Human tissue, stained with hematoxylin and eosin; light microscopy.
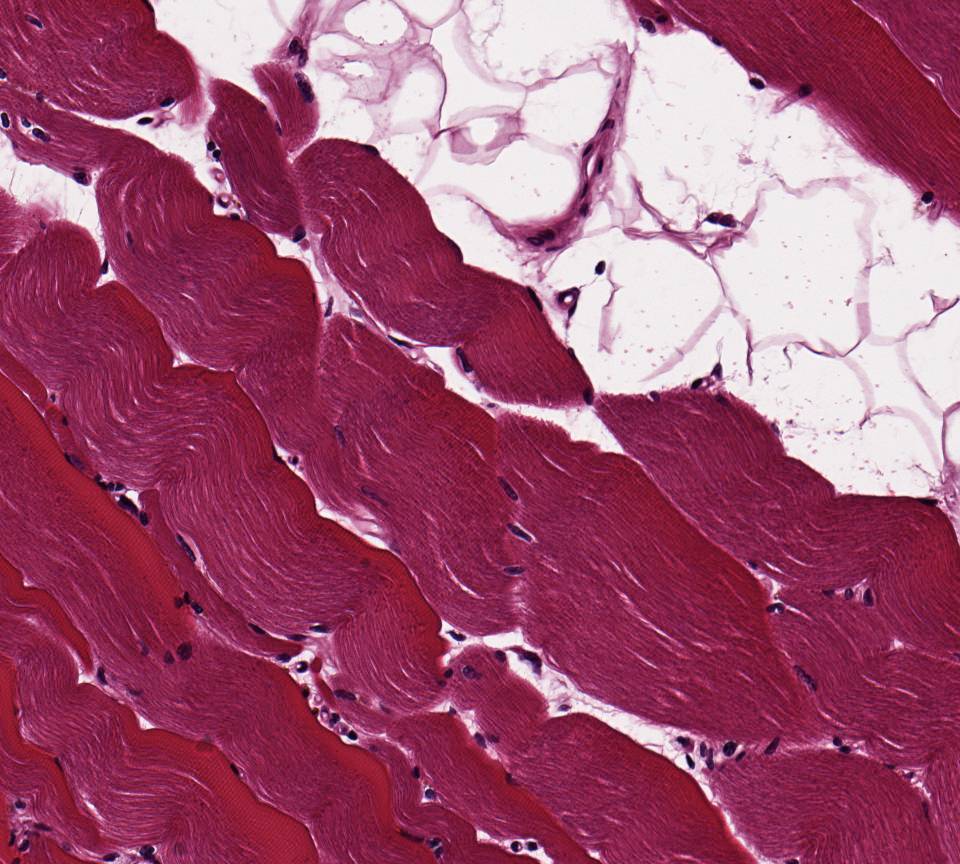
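Skeletal muscle in a haematoxylin and eosin stained section. The fibres show wavy, undulating outlines and a fine fibrillar texture along their length. Small, dark, flattened nuclei lie mostly at the fibre edges and in the narrow spaces between fibres. Fat cells occupy the upper right, appearing as large empty spaces bounded by thin pale pink membranes. Only scant, delicate pale connective tissue separates the fibres.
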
